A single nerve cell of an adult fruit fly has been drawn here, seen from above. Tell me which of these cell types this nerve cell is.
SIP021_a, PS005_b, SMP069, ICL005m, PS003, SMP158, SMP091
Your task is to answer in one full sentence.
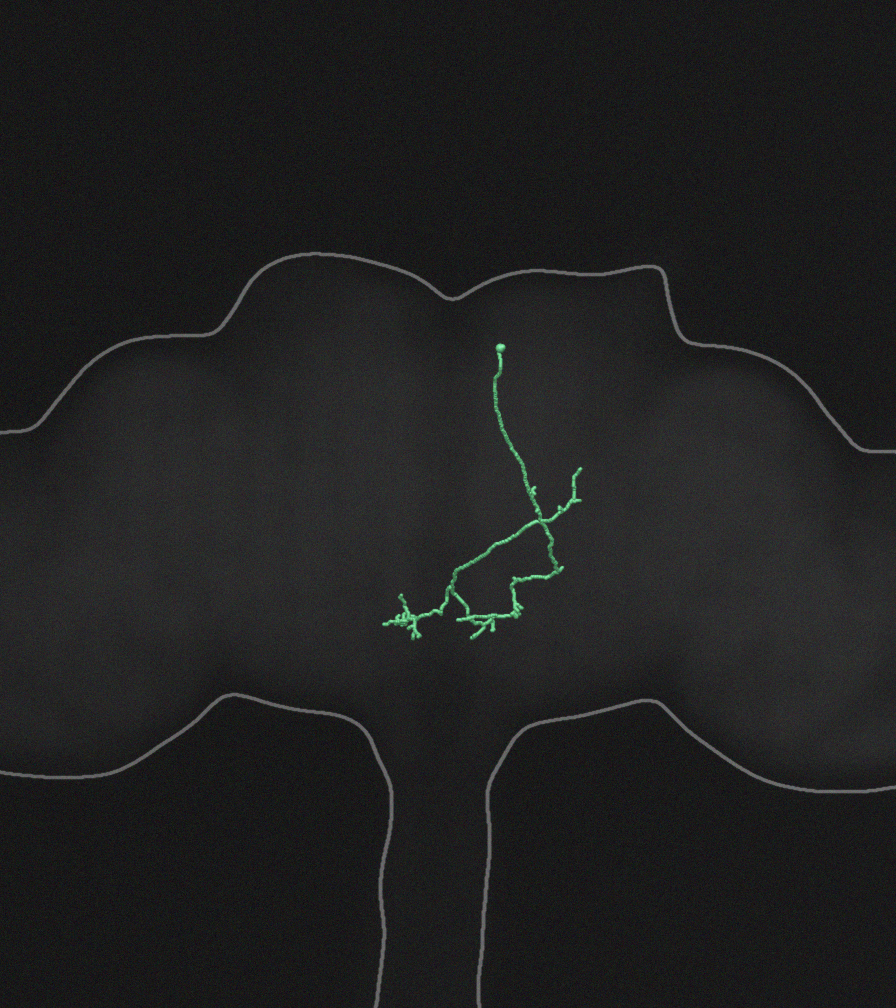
The nerve cell has PS005_b as its cell type.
